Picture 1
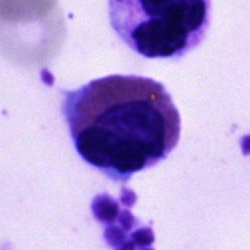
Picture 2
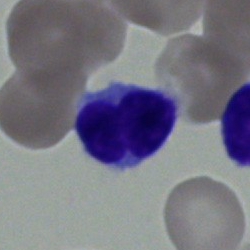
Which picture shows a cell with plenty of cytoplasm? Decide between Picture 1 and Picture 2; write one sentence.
It is the cell in picture 1 that has plenty of cytoplasm.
